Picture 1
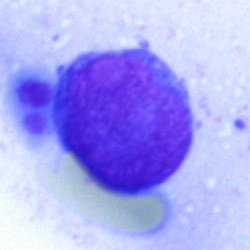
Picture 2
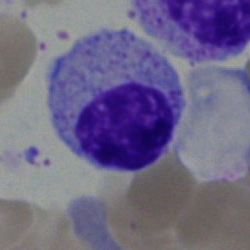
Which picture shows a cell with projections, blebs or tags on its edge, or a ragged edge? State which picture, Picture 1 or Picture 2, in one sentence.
There is a cell with a ragged or frayed outline, or projections, blebs or tags, in Picture 1.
